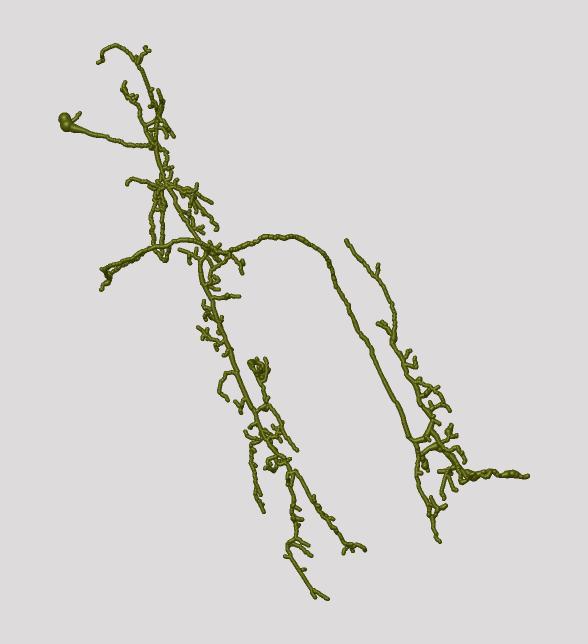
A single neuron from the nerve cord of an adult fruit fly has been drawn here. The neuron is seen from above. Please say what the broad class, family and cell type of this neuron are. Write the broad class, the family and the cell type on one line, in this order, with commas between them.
nerve-cord intrinsic neuron, hemilineage 06A, IN06A018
